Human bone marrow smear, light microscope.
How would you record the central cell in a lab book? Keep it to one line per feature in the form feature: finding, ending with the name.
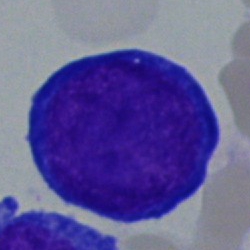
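Outline: round and smooth
Cytoplasm: only a thin deep-blue rim around the nucleus
Chromatin: fine, evenly spread, no coarse clumps
Vacuoles: none seen
Cell type: proerythroblast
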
